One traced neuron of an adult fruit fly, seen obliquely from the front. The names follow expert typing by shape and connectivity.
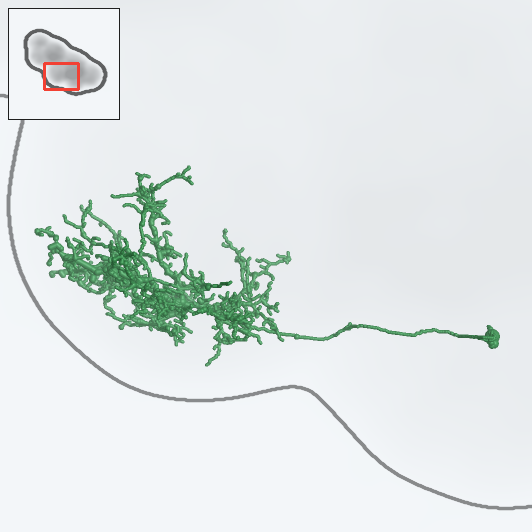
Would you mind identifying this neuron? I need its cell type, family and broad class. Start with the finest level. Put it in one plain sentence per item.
Type IN13B018 of hemilineage 13B, a nerve-cord intrinsic neuron.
